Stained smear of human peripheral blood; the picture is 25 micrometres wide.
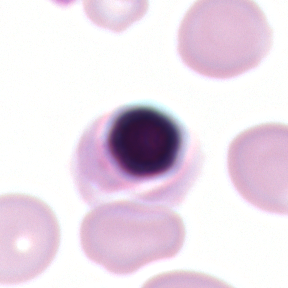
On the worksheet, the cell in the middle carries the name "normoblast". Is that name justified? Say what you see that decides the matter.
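Chromatin: dense, evenly dark purple, no visible pattern.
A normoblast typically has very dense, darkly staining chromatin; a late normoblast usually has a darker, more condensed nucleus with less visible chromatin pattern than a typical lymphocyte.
Goes with normoblast, against typical lymphocyte. Nucleus shape: round, about 6 micrometres across.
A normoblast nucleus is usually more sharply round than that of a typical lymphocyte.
Goes with normoblast. Halo: thin and pale, ringing the nucleus. Nucleoli: none seen. Cytoplasm: no granules. Outline: roughly round, no surface projections. Neighbour: a red cell against the lower edge. Verdict: normoblast fits.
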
